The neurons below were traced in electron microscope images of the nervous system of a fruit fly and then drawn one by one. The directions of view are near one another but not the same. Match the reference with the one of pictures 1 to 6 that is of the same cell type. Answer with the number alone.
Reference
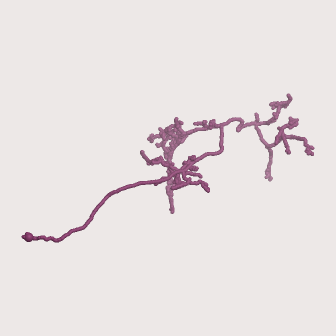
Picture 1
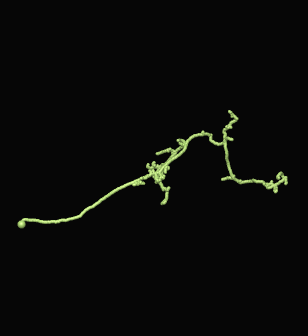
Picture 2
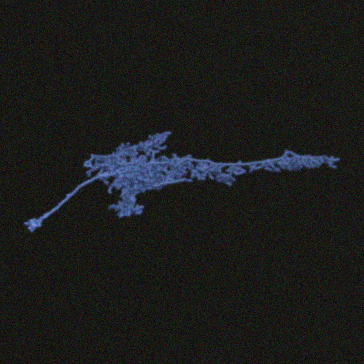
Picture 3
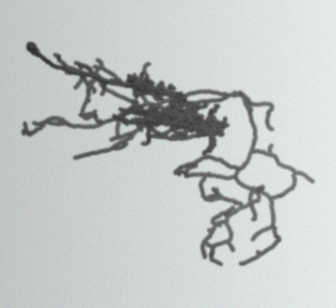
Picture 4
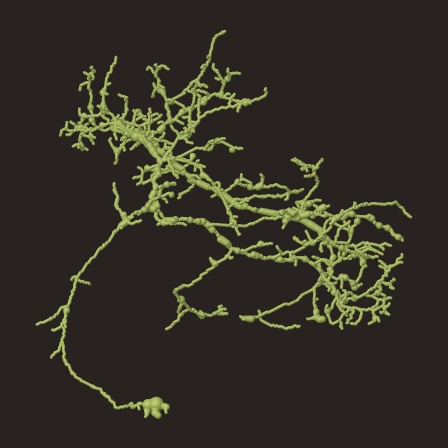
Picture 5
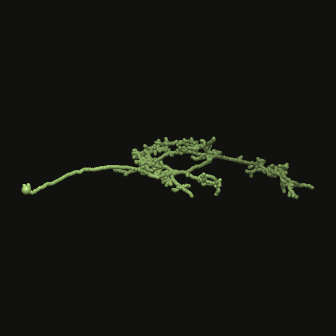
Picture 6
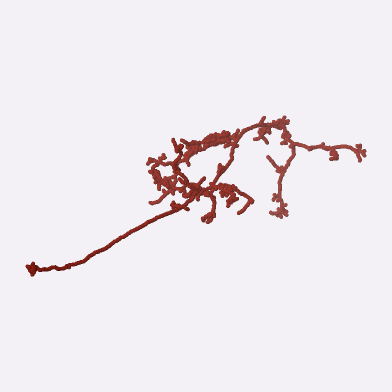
1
